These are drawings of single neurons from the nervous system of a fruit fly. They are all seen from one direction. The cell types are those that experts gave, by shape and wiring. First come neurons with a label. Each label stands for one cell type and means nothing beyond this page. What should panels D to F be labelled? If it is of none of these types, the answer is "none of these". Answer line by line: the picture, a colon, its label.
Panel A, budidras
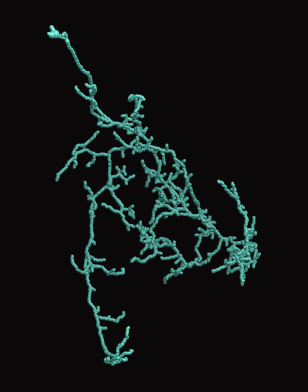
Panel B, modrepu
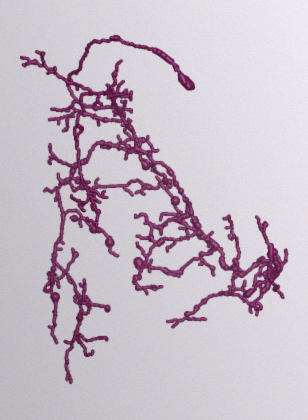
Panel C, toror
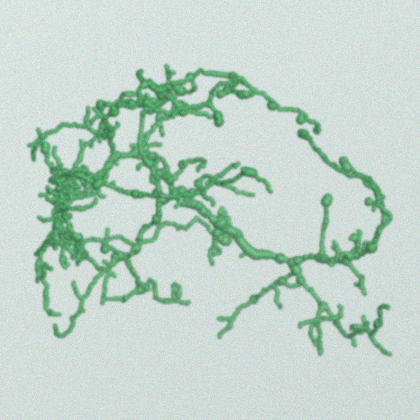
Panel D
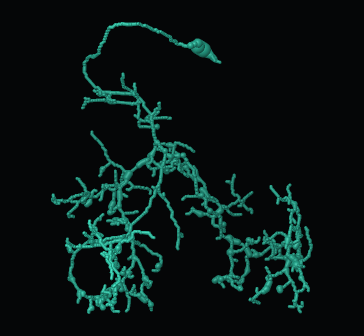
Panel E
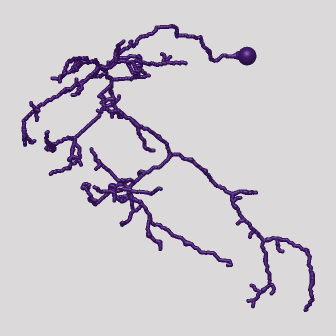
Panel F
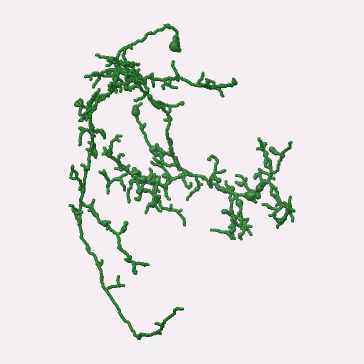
D: modrepu
E: none of these
F: budidras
